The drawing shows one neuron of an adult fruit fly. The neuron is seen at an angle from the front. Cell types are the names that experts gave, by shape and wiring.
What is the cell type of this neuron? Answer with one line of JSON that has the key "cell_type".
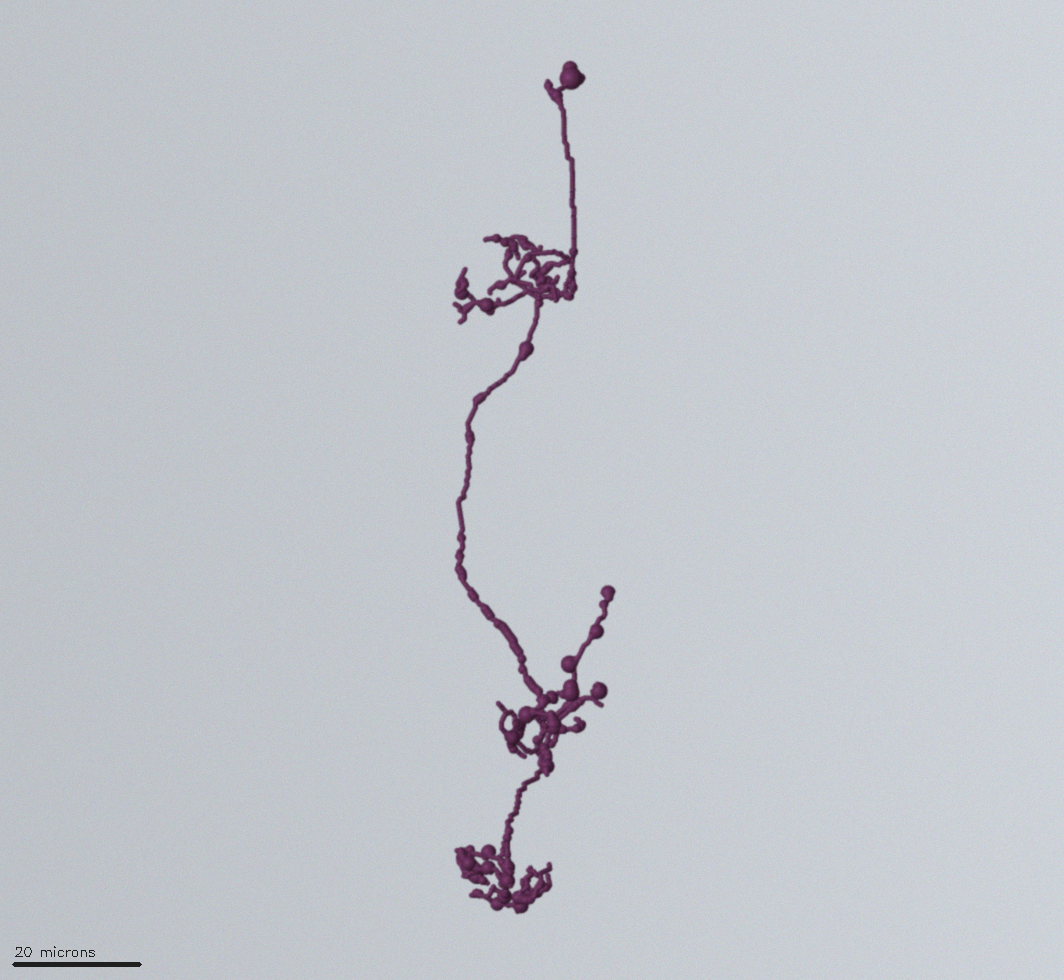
{"cell_type": "PFNm_b"}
